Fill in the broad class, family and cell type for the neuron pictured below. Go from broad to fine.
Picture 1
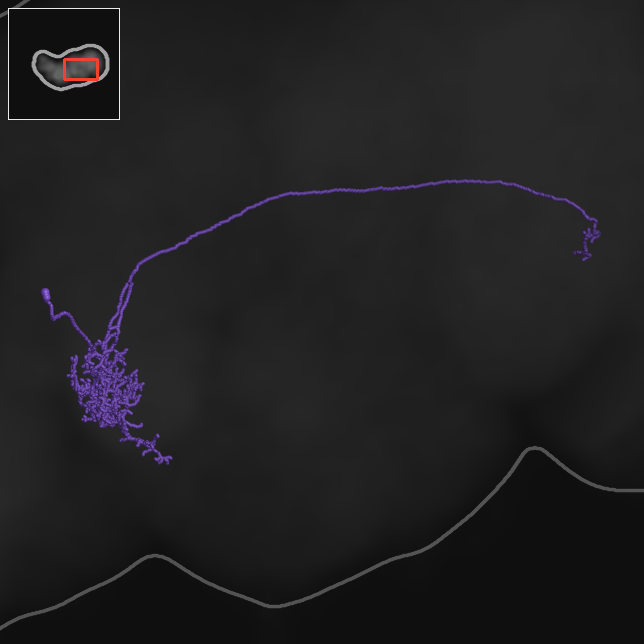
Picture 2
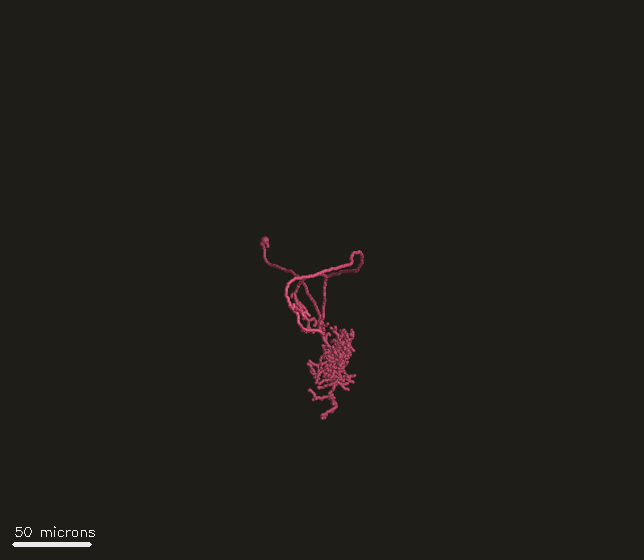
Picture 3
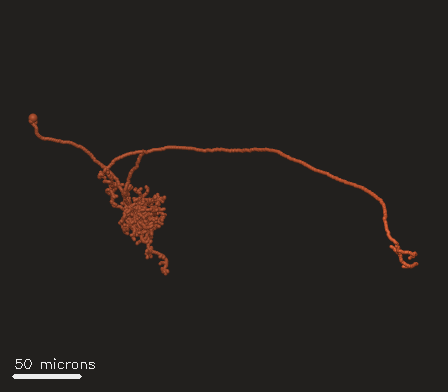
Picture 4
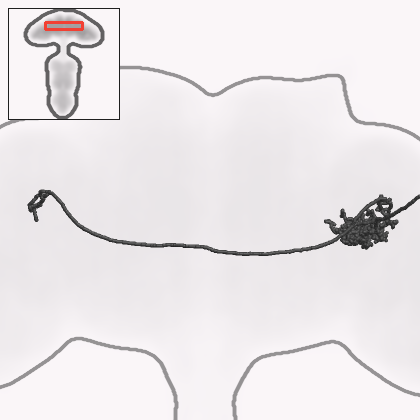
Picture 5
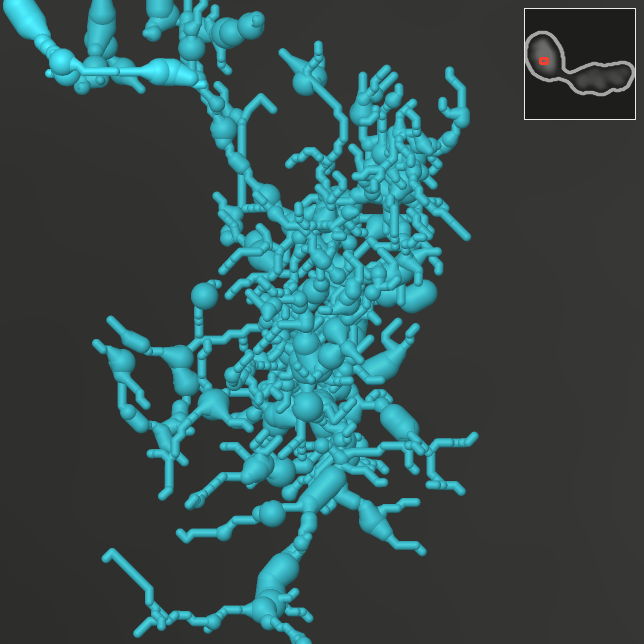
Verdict: central-brain intrinsic neuron; hemilineage VLPl&d1_lateral; WED047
